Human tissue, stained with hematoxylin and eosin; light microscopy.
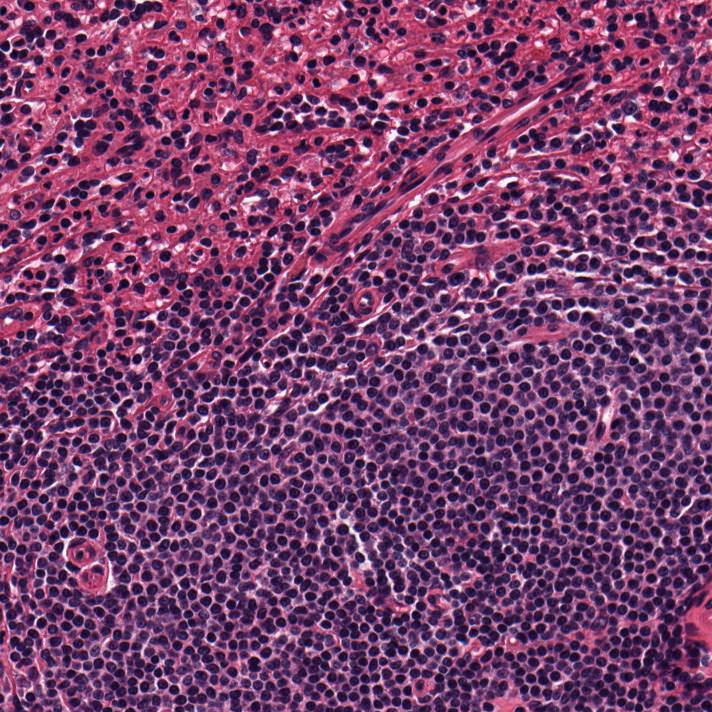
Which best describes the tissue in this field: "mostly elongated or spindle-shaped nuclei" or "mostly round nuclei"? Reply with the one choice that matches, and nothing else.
Mostly round nuclei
